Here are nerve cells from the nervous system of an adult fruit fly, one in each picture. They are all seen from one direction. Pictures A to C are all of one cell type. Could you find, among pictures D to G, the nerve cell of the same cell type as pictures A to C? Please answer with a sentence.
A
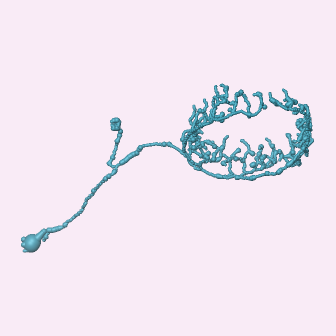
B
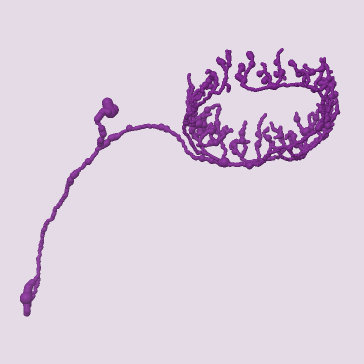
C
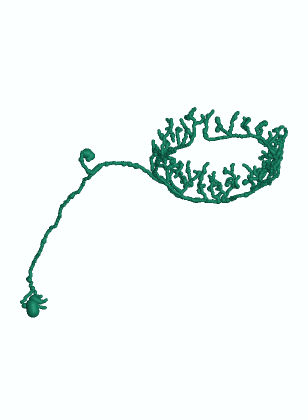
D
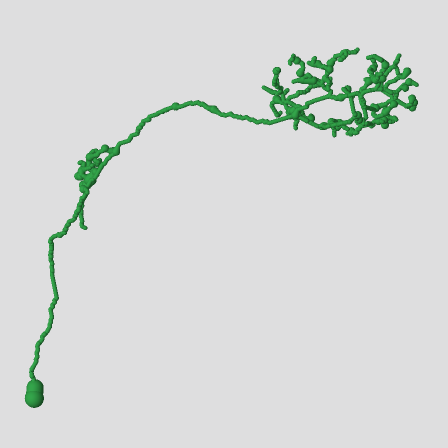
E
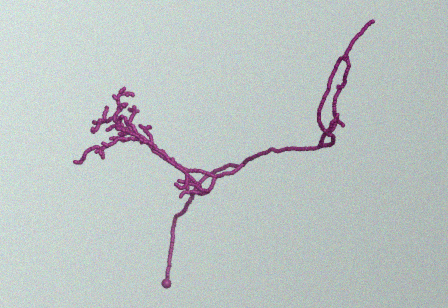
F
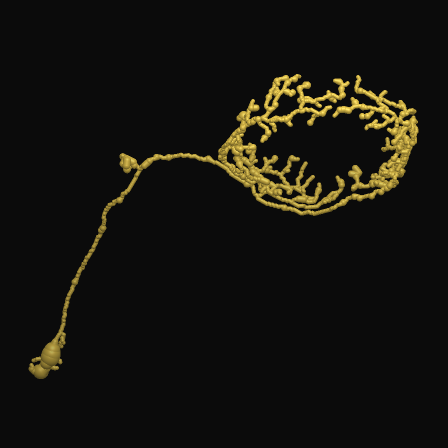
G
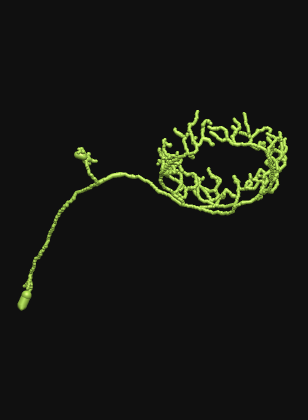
Picture G shows a nerve cell of the same cell type.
